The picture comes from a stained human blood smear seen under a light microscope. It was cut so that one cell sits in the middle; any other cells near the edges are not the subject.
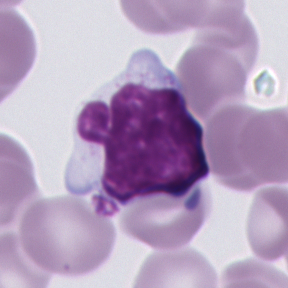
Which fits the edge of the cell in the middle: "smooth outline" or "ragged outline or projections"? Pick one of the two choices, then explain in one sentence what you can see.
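Ragged outline or projections. The cell outline is irregular, with a pale rounded bulge of cytoplasm at the top.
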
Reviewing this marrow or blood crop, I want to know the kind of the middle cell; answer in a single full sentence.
Seen at the centre of the crop is a large granular lymphocyte.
